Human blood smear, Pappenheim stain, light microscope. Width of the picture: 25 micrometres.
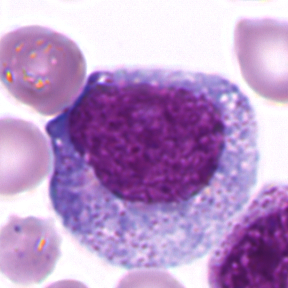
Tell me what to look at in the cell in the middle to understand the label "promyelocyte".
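It's a promyelocyte all right, and the nucleus is where the fit is clearest.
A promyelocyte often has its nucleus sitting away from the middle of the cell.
Here it's pushed off toward the upper left, which leaves the widest band of cytoplasm below it. That cytoplasm is abundant and pale lilac-blue, with lots of fine purple granules scattered through it.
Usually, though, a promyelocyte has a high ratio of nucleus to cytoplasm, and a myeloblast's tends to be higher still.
So the sheer amount of cytoplasm in this cell is the part that sits less comfortably with the name. As for the outline, it's roughly round, apart from a small blunt bulge at the upper left.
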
